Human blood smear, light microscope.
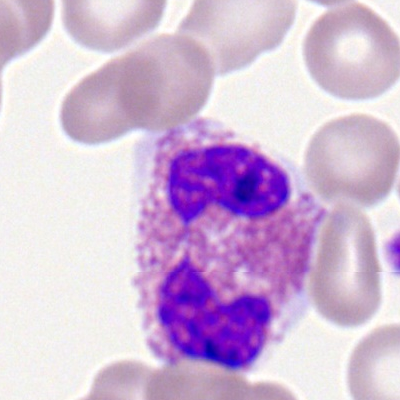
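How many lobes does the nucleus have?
Two, one in the upper part of the cell and one in the lower.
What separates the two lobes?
A band of granular cytoplasm.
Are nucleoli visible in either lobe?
No.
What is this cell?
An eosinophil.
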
